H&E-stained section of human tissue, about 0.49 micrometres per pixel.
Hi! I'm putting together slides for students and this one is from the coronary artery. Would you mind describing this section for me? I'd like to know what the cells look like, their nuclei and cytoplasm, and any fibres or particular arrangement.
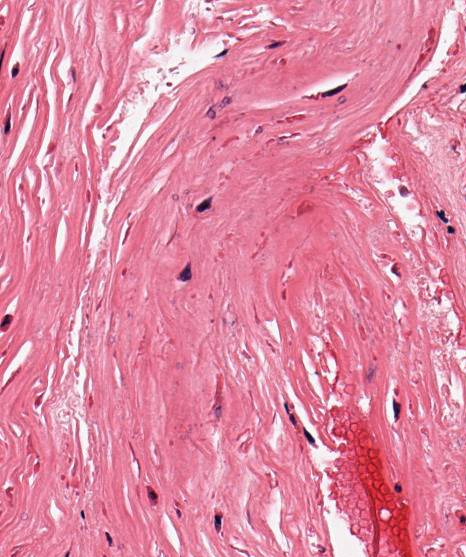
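The collagen bundles here are wavy, sweeping in curving lines broadly from top to bottom. Nuclei are sparse; those I can find are small and dark, and most are elongated. At the lower right there is a small vessel packed with red blood cells. I find no fat cells anywhere in the field.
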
